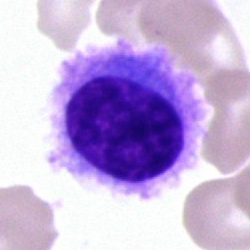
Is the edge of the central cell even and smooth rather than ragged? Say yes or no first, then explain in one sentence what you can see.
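No. The cell outline is irregular rather than smooth.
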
